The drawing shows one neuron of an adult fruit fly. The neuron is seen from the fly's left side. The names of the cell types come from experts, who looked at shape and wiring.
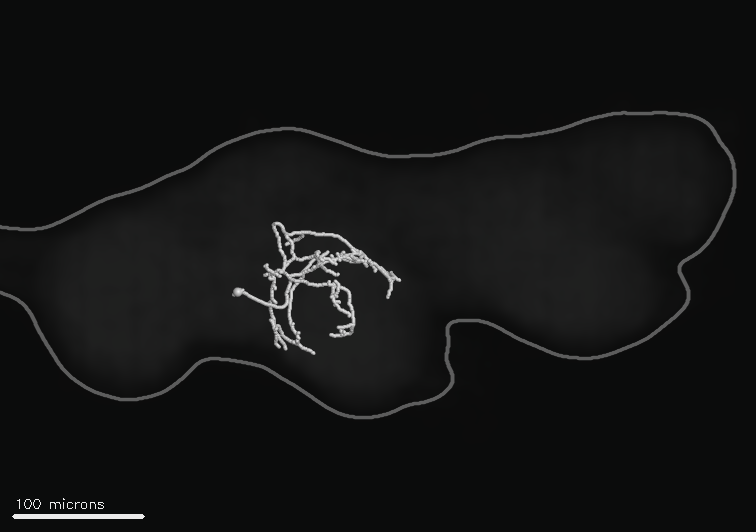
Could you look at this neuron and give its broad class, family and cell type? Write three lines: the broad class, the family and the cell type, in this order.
nerve-cord intrinsic neuron
hemilineage 16B
IN16B090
